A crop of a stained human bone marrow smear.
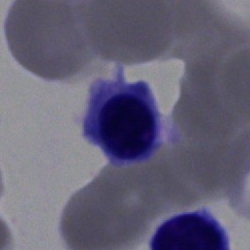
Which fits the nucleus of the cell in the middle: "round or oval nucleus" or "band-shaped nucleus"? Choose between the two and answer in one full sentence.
The nucleus takes the form of one compact round or oval mass.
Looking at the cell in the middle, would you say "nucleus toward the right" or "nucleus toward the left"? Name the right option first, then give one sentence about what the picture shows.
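Nucleus toward the right. The rim of cytoplasm is widest on the upper-left side of the nucleus.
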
